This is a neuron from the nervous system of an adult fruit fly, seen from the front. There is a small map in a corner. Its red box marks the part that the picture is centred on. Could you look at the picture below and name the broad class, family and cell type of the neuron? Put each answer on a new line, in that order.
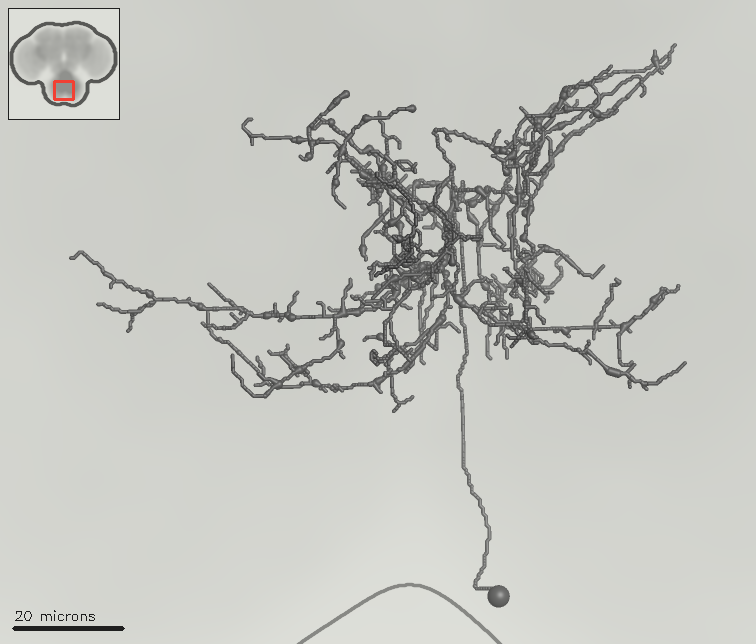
nerve-cord intrinsic neuron
hemilineage 00A
IN00A055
